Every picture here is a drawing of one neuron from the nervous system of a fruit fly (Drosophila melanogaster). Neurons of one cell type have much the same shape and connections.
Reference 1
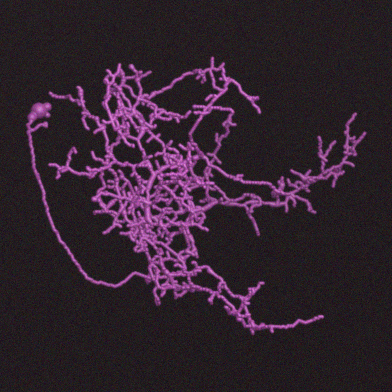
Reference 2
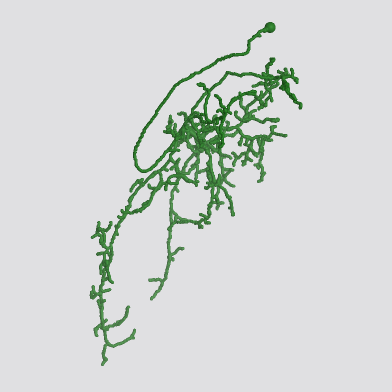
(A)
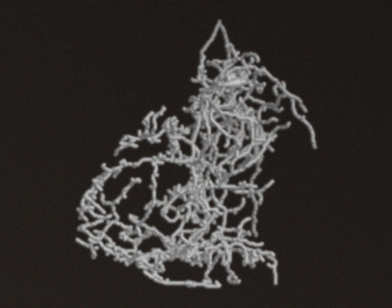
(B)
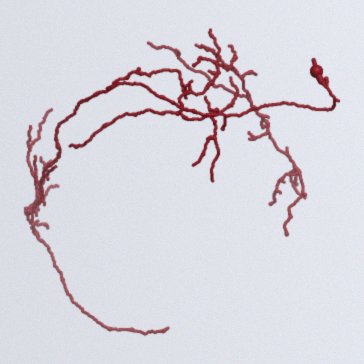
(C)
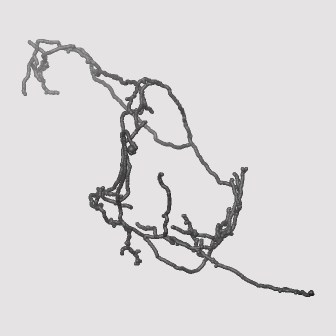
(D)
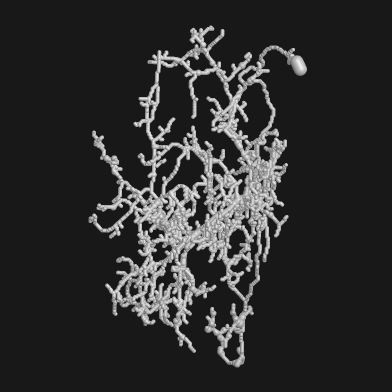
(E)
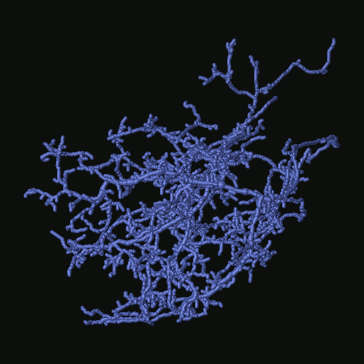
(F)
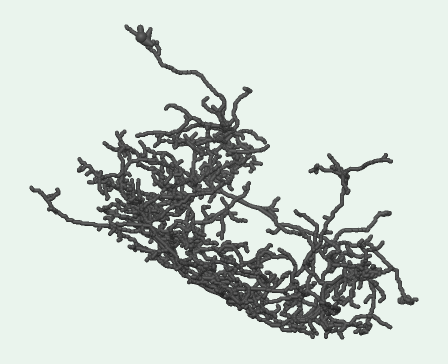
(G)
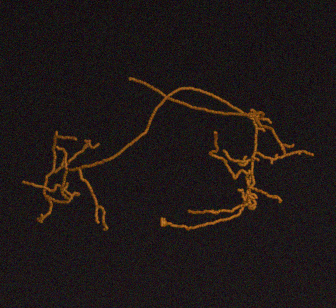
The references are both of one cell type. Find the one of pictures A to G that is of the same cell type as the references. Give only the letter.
D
